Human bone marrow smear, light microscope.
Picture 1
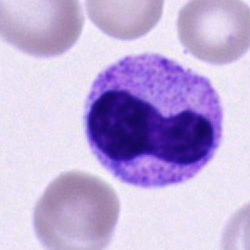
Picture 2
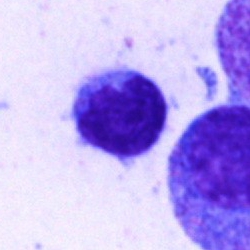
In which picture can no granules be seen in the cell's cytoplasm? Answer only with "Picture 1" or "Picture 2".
Picture 2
